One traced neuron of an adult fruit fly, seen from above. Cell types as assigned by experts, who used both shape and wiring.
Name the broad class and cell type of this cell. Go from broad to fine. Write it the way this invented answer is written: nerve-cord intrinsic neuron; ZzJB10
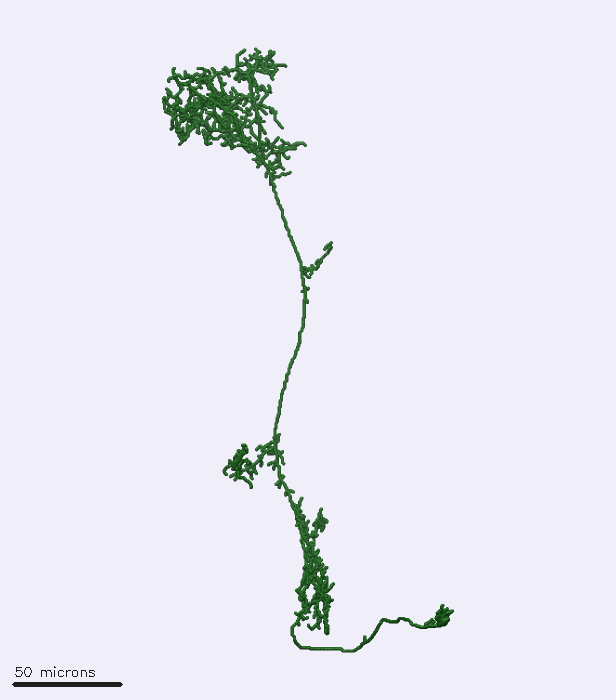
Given: nerve-cord intrinsic neuron; INXXX201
